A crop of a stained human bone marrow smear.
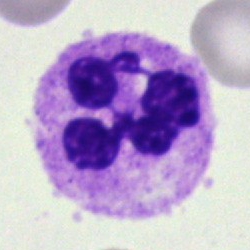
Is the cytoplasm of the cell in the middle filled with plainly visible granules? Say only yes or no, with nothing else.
Yes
